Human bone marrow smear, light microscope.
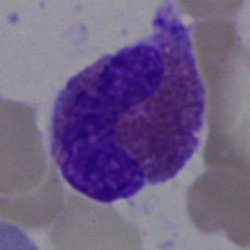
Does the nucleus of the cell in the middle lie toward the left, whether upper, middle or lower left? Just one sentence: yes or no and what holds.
Yes, the bulk of its cytoplasm is found to the right of the nucleus.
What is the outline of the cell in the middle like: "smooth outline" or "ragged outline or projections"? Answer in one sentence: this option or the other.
The border of the cell is ragged or frayed, or shows projections, blebs or tags.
